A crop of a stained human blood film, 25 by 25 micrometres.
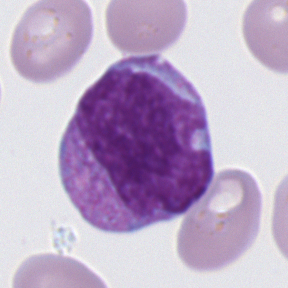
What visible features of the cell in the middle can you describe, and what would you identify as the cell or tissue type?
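Measuring about 16 by 14 micrometres, the cell has a smooth outline with no surface projections. Its nucleus, which fills about 70% of the cell's area, is displaced off-centre toward the upper right. The cytoplasm is widest at the lower left, where it forms a broad crescent filled with fine pinkish-purple granules. The cell is an atypical promyelocyte.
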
